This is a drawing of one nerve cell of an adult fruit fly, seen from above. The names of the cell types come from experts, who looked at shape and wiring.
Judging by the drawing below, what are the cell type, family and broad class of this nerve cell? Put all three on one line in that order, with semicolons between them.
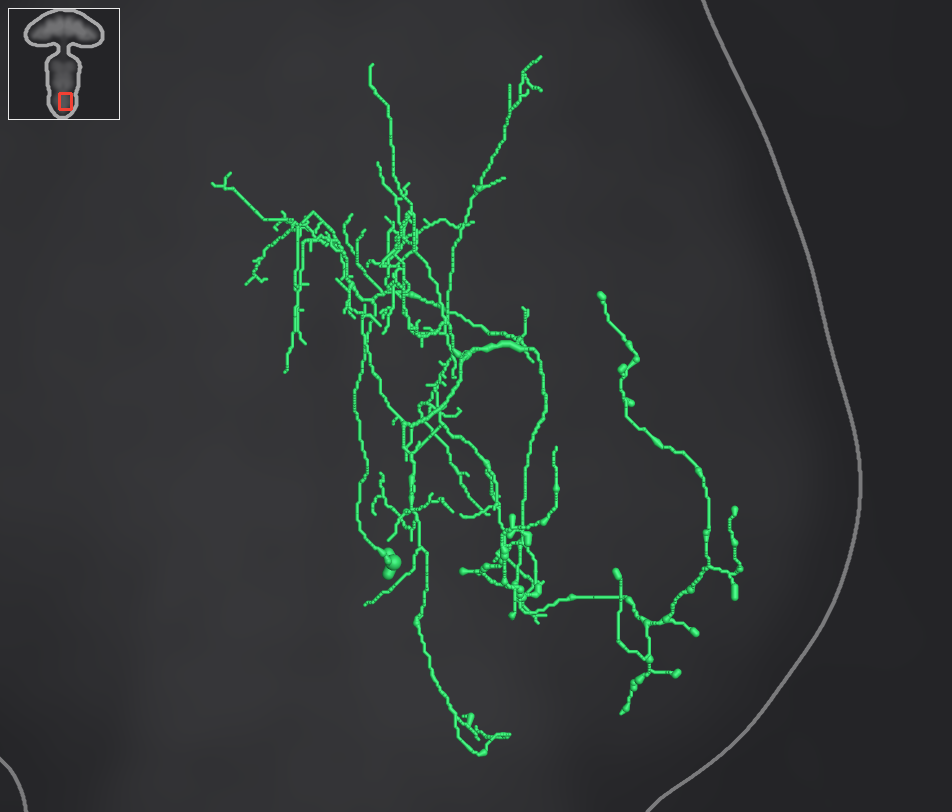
IN14A025; hemilineage 14A; nerve-cord intrinsic neuron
